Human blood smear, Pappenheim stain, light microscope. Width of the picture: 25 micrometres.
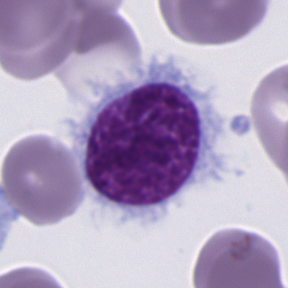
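Hairy cell in a peripheral blood smear, with fine, hair-like projections extending from the margin around its whole circumference. The cytoplasm is pale greyish-blue and shows no granules, and no distinct nucleolus stands out in the nucleus.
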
